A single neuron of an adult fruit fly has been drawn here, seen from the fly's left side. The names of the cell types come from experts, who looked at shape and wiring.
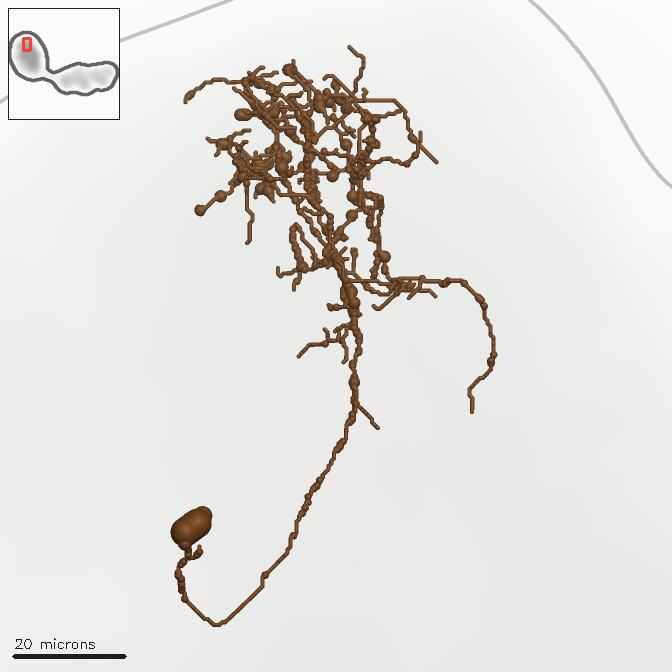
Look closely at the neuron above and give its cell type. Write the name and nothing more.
SLP176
